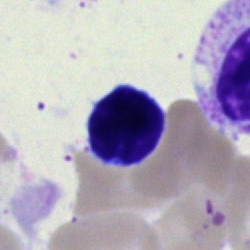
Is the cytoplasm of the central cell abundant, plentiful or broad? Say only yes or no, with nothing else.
No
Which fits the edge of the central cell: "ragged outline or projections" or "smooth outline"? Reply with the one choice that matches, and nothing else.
Smooth outline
